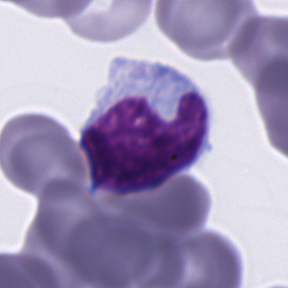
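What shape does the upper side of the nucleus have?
It has a deep notch, filled with cytoplasm that holds no distinct coarse granules.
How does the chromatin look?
Dark purple and dense.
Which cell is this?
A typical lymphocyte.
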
